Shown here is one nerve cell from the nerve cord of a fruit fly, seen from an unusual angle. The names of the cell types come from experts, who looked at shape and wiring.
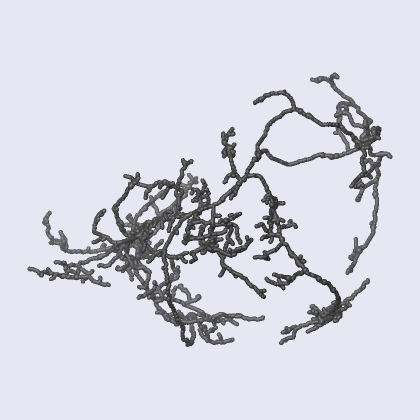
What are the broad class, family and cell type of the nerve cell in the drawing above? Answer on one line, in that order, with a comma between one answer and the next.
nerve-cord intrinsic neuron, hemilineage 04B, IN04B056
